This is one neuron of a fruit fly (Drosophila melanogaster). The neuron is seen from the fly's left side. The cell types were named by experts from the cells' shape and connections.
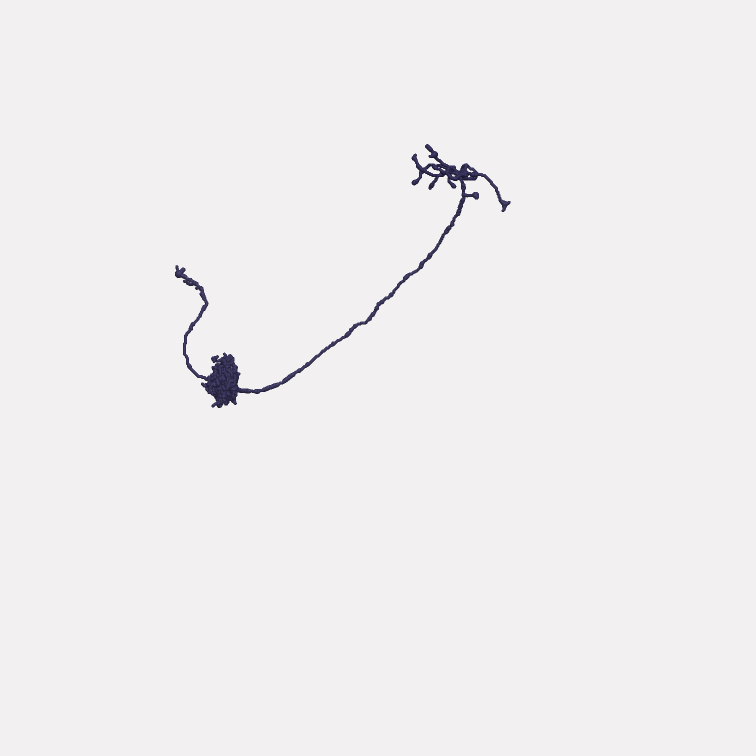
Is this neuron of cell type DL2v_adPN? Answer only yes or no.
yes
